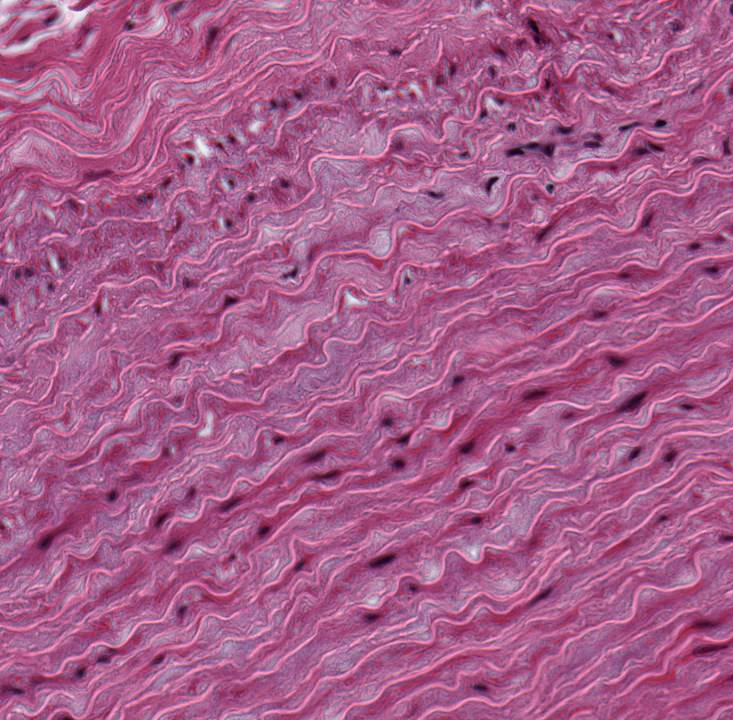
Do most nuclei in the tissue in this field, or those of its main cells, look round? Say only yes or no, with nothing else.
No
